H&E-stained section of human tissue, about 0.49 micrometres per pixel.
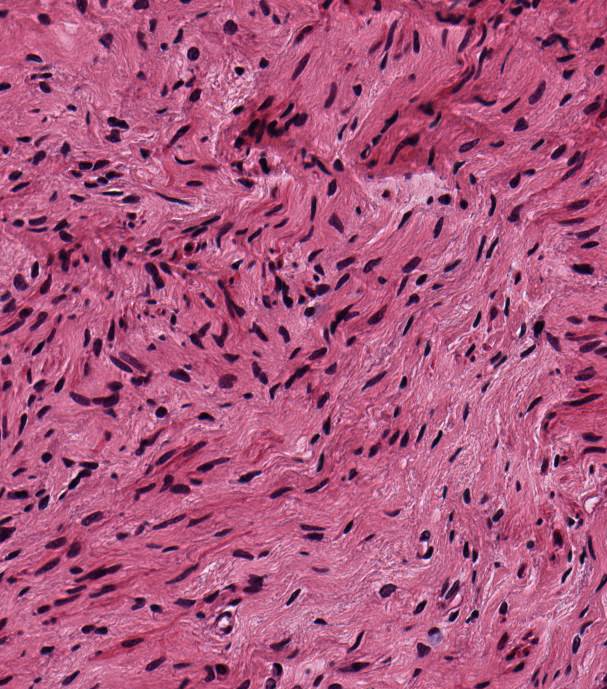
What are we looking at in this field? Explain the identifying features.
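Dense connective tissue: spindle cells in a pink fibrillary stroma, with no organised units such as glands or follicles. Wavy eosinophilic collagen fibres run between the cells, and the nuclei are kept apart by collagen rather than packed back to back.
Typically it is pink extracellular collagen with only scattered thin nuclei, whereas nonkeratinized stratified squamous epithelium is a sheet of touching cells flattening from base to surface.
No epithelium appears anywhere in the field.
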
